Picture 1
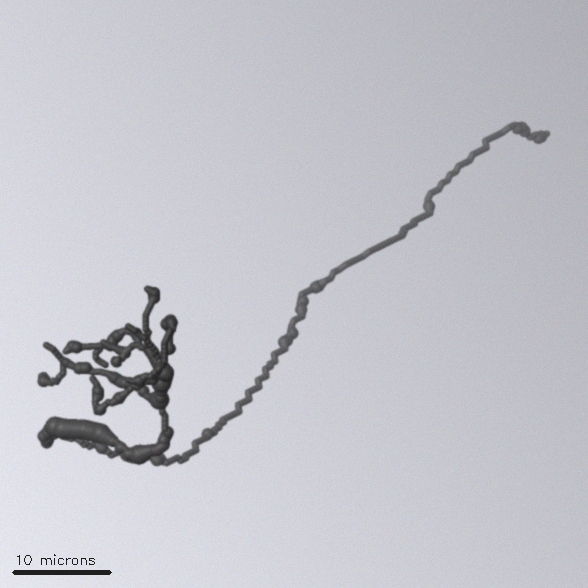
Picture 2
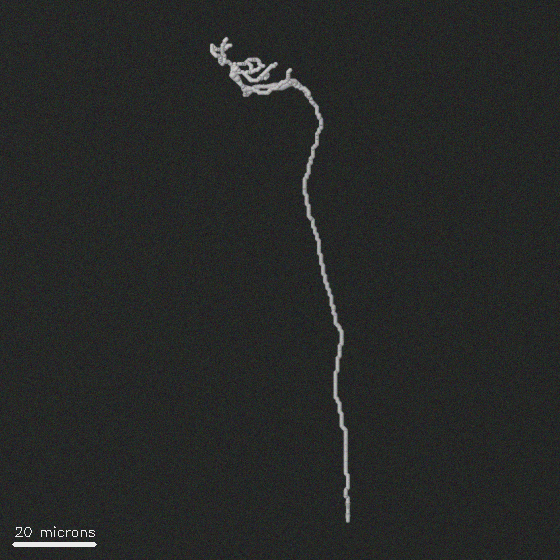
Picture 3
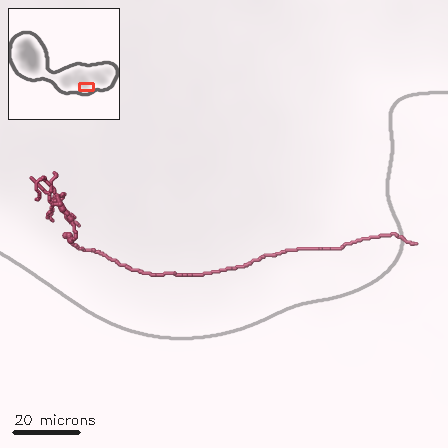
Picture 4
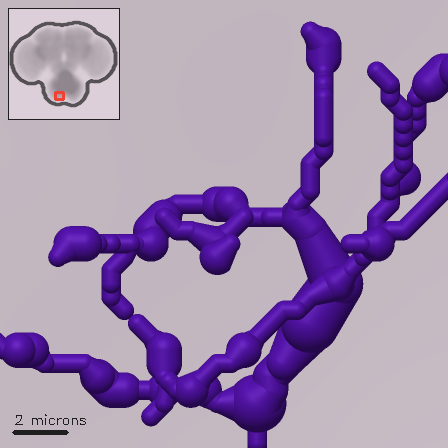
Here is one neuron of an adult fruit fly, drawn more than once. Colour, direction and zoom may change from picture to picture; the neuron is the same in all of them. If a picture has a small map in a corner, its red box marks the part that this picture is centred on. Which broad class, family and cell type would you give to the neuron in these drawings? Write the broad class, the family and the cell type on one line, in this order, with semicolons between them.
sensory neuron entering the nerve cord; class mechanosensory tactile; SNta20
